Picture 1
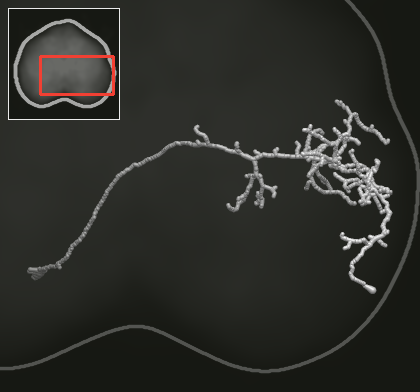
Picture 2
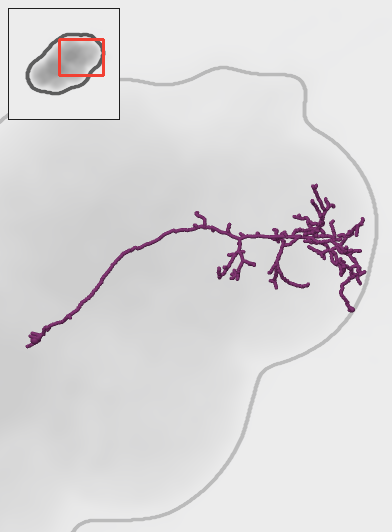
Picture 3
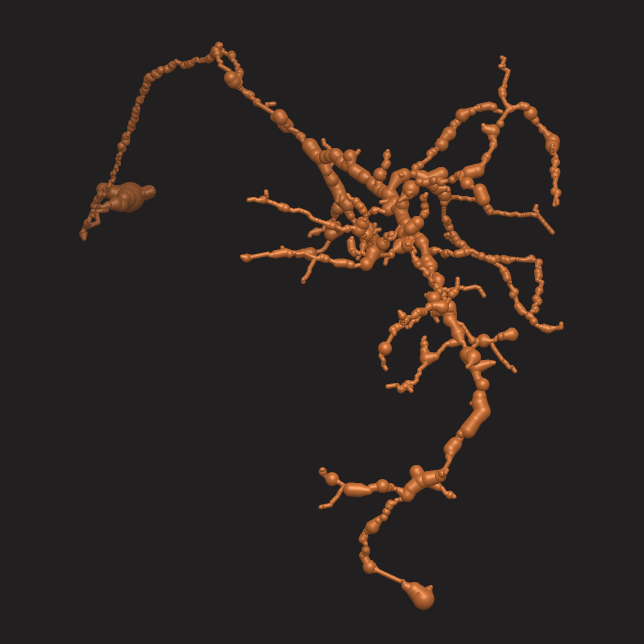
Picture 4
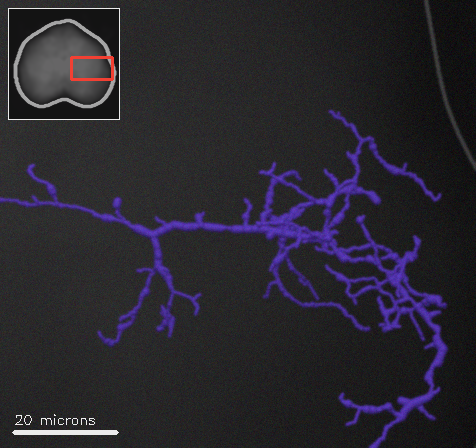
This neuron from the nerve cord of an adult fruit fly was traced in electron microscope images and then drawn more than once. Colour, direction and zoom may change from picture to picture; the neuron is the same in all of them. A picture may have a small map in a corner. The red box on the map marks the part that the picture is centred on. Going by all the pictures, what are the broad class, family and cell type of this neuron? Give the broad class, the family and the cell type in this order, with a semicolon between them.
nerve-cord intrinsic neuron; hemilineage 12B; IN12B040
